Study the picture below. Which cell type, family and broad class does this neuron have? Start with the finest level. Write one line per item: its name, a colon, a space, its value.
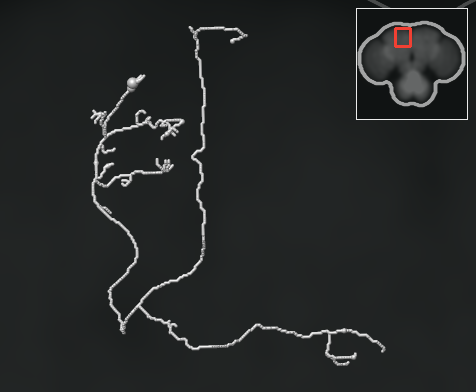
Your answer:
cell type: KCab-s
family: class Kenyon Cell
broad class: central-brain intrinsic neuron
